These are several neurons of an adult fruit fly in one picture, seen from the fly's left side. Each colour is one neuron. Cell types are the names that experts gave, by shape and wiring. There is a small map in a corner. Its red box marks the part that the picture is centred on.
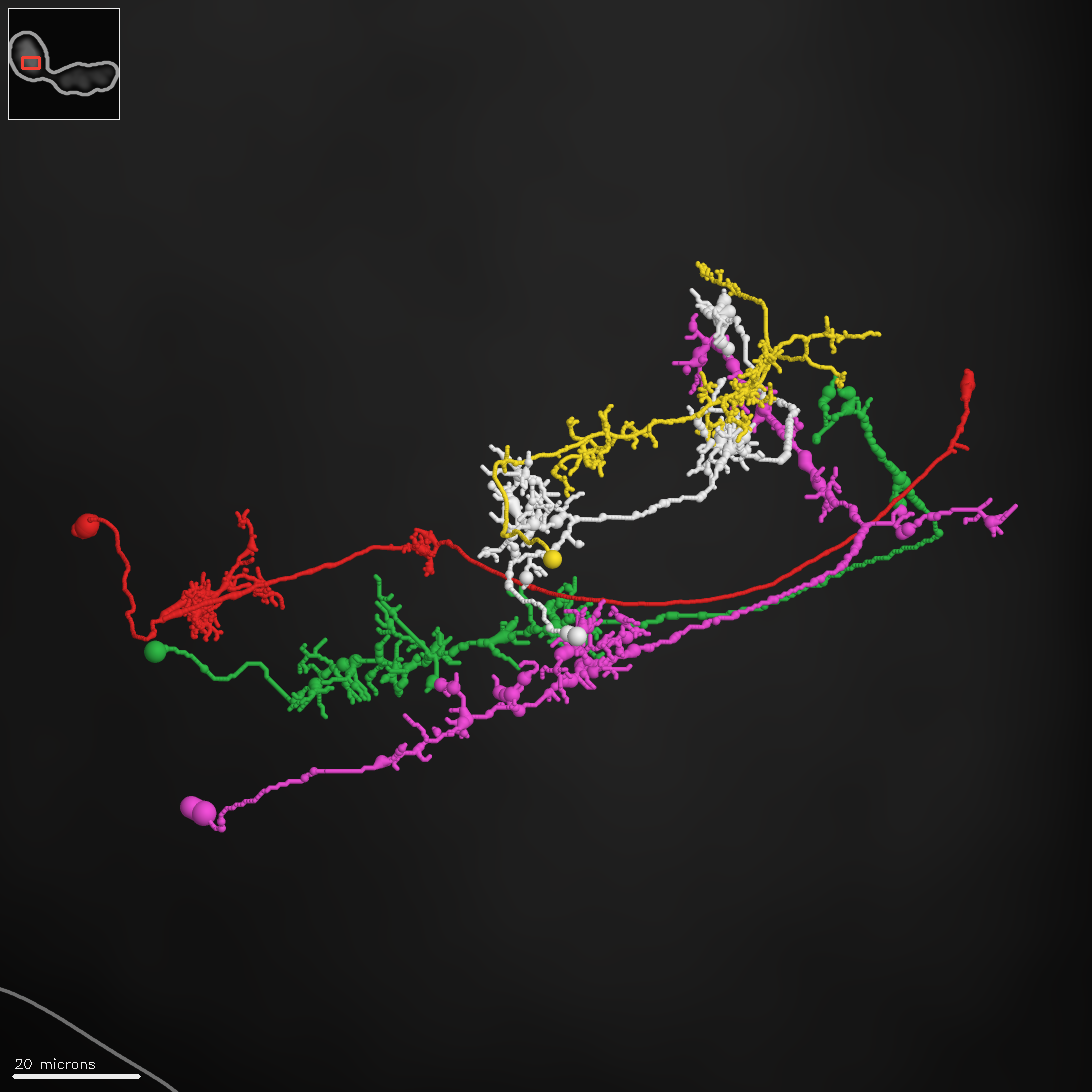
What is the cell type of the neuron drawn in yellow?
TmY18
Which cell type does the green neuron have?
Tm12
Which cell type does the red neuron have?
Tm2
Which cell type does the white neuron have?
Tm6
